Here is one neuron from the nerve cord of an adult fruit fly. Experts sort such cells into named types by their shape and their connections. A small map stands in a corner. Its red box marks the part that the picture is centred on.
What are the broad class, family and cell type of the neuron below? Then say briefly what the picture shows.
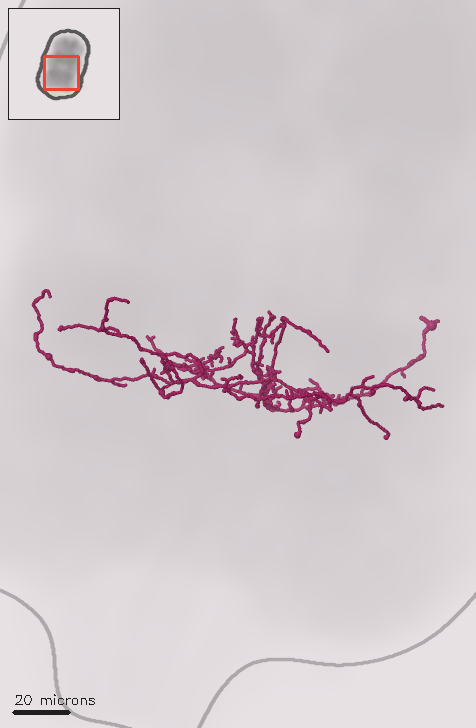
It is a nerve-cord intrinsic neuron. The family is hemilineage 12A. The cell type is IN12A042. From left to right in the picture it spans about 150 microns. Dozens of branch ends can be seen.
